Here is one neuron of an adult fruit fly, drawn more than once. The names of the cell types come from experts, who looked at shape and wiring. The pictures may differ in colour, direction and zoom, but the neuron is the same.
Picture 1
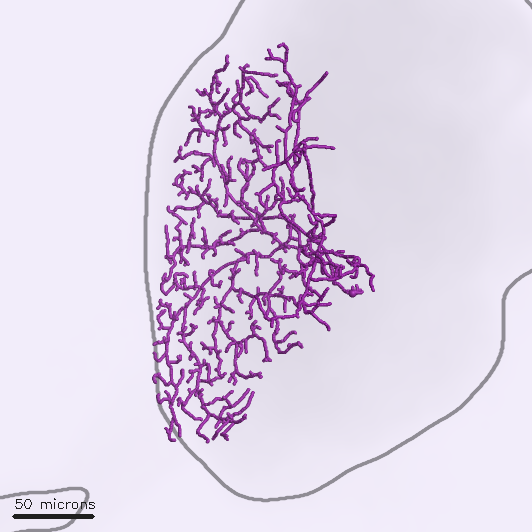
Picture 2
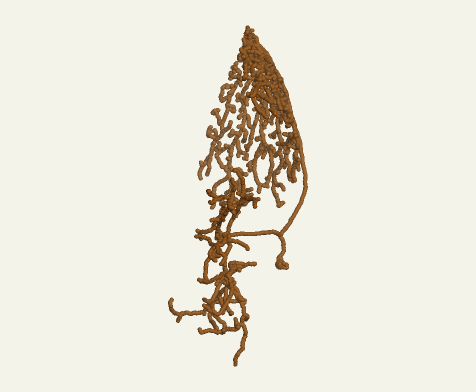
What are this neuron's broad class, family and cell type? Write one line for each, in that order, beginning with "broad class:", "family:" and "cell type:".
broad class: visual projection neuron
family: MeVP
cell type: MeVP28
